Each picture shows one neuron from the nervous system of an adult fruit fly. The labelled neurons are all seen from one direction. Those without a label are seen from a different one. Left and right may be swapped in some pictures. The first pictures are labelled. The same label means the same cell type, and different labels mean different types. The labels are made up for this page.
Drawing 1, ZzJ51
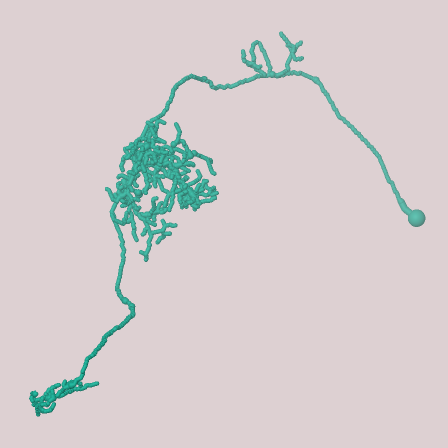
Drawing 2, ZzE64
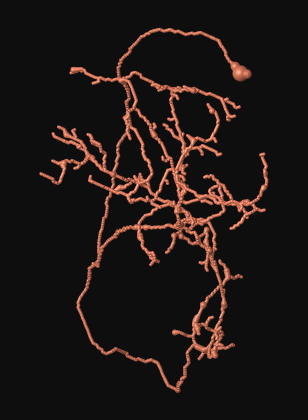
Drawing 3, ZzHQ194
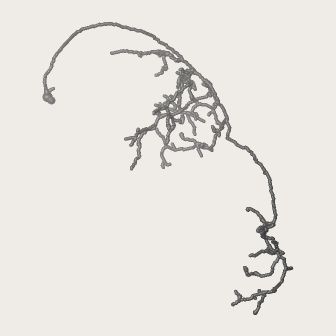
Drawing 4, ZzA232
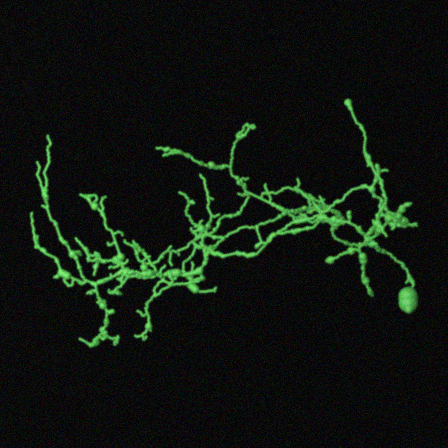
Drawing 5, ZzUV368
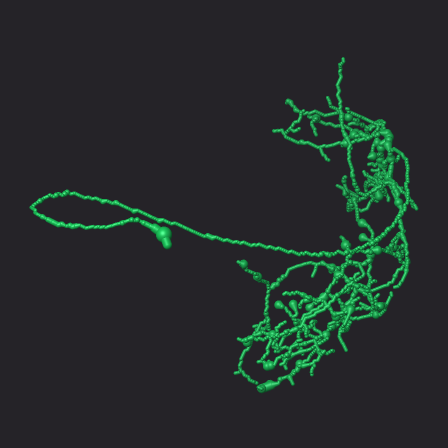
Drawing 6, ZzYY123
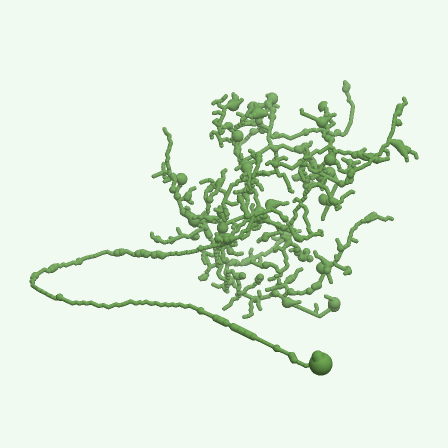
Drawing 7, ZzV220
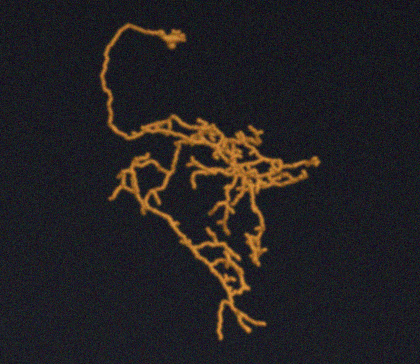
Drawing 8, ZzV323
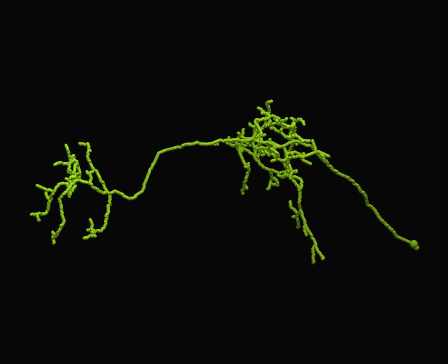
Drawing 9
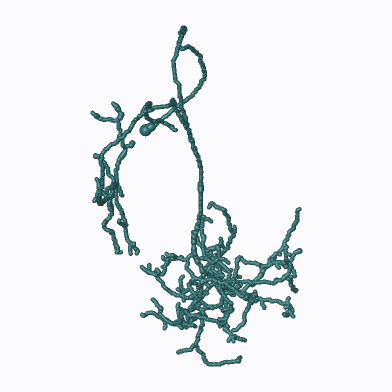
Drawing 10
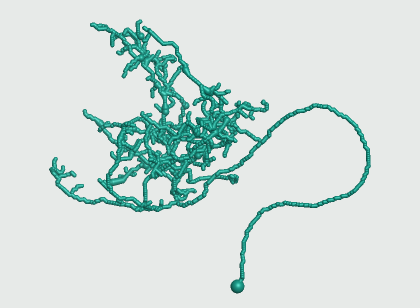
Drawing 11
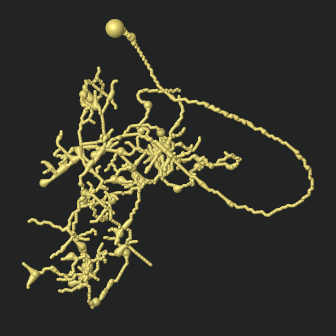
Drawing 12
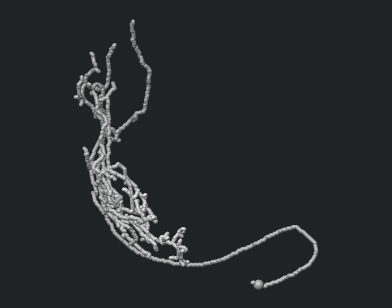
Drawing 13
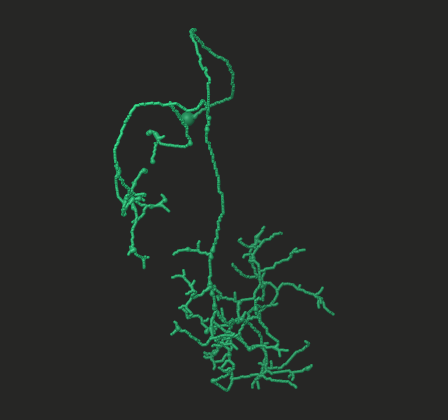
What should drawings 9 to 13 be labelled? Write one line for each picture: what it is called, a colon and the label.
9: ZzE64
10: ZzYY123
11: ZzYY123
12: ZzUV368
13: ZzE64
